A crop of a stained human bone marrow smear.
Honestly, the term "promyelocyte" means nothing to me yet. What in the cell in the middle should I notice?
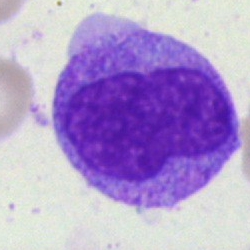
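It's a promyelocyte, and the cytoplasm fits: it has a bluish-lilac colour.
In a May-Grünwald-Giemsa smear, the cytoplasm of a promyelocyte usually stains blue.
Apart from that, the chromatin is dark purple and finely clumped rather than smooth, and fine purple granules lie scattered through the cytoplasm. There's also a pale bleb, free of granules, bulging out from the upper left margin of the cell.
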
